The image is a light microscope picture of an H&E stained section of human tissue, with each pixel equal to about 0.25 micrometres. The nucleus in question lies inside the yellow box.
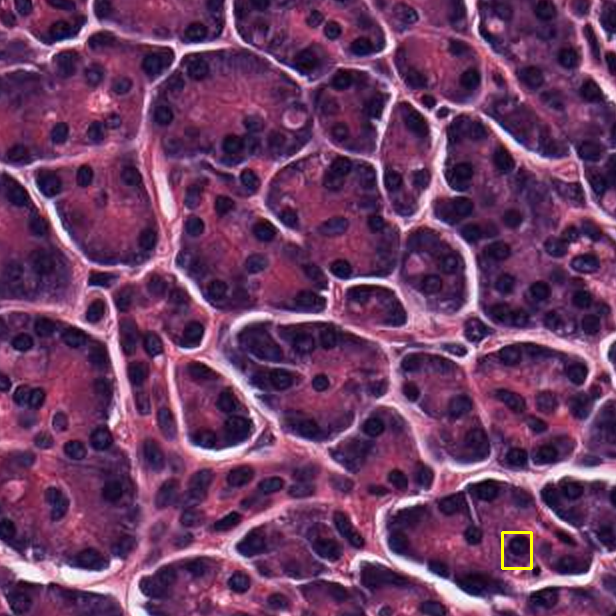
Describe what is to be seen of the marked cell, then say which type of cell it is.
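The nucleus is round with a smooth outline and is about the same size as the neighbouring nuclei. The nucleus stains dark purple and fairly evenly throughout. The marked cell is a pancreatic acinar cell.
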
